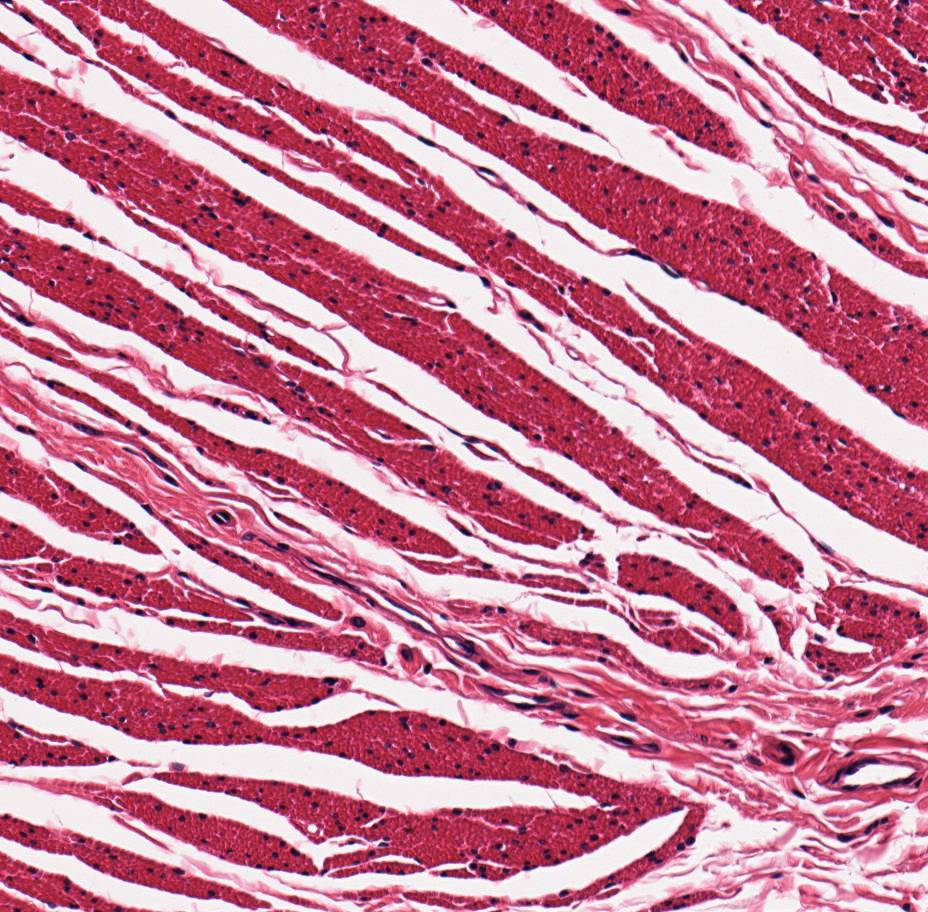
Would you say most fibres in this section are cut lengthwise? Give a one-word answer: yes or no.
Yes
